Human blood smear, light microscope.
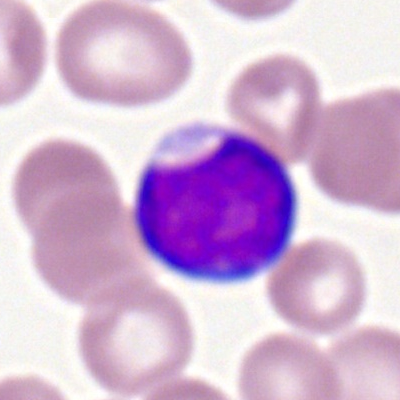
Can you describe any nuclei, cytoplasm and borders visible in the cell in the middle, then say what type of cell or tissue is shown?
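Its outline, as far as I can tell, is round and smooth. The chromatin looks dense and dark purple, though a few paler patches break it up. Around it I see only a scant, thin rim of deep blue cytoplasm. At the upper left edge there is a pale, crescent-shaped area. So this is a myeloblast.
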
